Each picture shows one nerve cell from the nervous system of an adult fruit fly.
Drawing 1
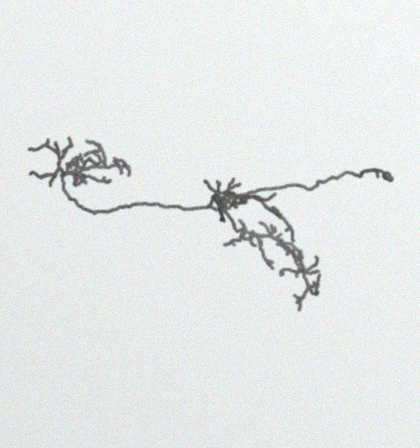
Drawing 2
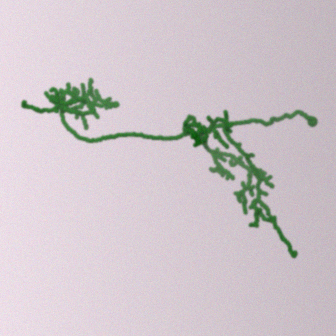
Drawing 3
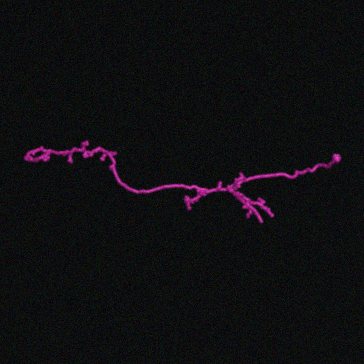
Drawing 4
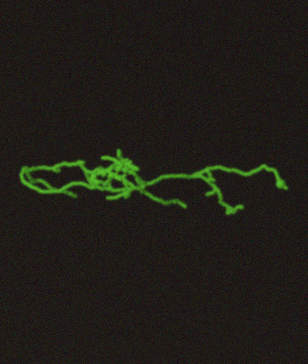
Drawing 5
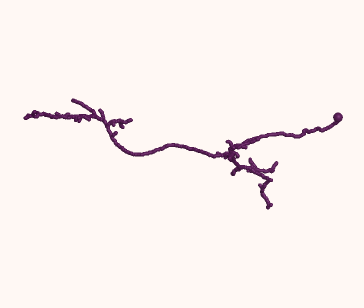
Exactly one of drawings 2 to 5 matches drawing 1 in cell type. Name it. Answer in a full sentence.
Drawing 2 shows a nerve cell of the same cell type.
